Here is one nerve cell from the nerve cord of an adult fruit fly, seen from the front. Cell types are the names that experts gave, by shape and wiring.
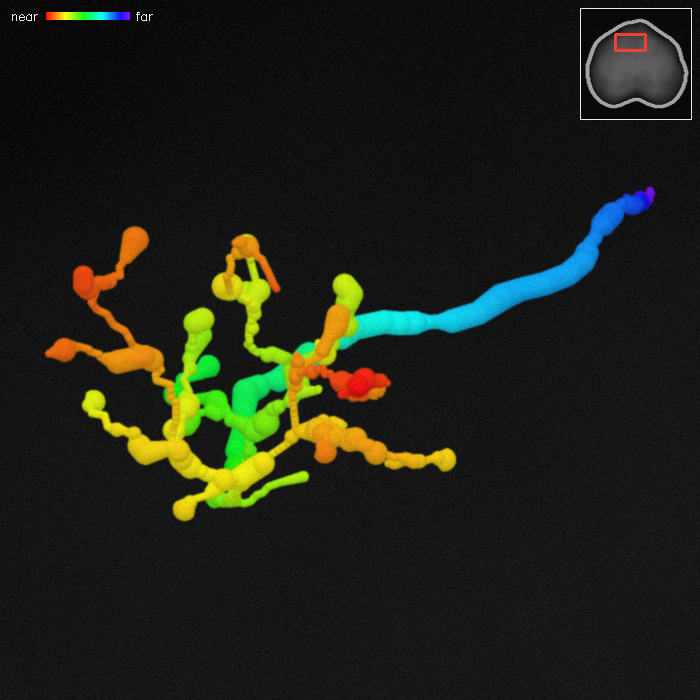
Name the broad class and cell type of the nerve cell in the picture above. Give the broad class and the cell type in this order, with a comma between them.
sensory neuron entering the nerve cord, SNxx08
